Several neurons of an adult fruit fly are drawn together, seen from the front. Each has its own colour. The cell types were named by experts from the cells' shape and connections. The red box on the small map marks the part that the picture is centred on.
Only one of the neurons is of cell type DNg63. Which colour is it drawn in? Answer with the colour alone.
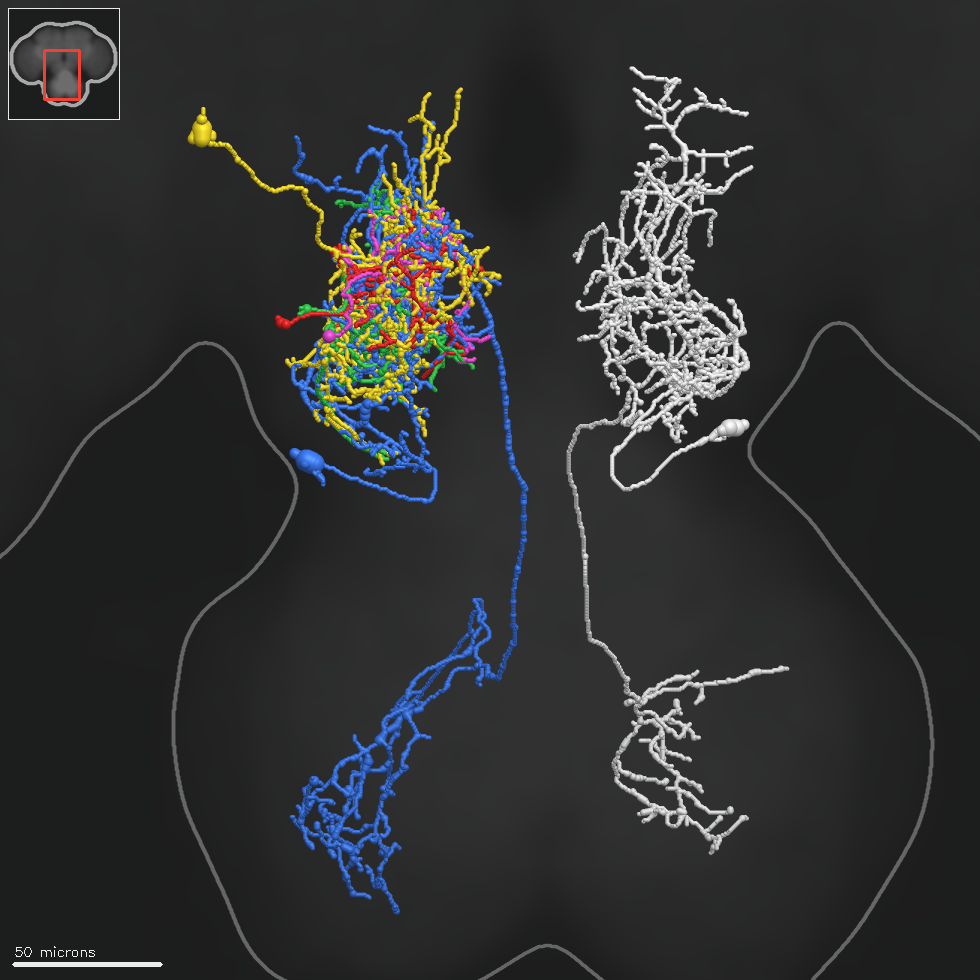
blue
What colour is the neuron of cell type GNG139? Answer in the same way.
yellow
